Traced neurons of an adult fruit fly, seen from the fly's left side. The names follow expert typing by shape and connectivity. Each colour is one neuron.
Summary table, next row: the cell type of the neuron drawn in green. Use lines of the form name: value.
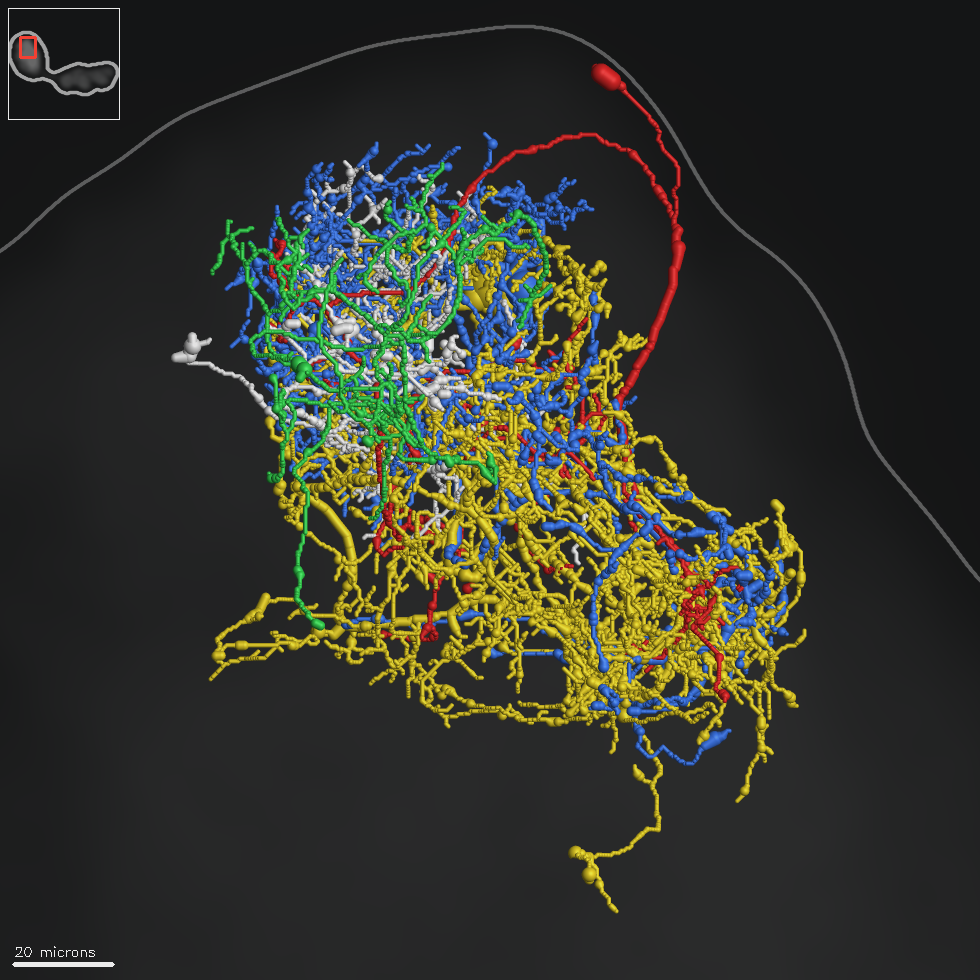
cell type: CB3142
